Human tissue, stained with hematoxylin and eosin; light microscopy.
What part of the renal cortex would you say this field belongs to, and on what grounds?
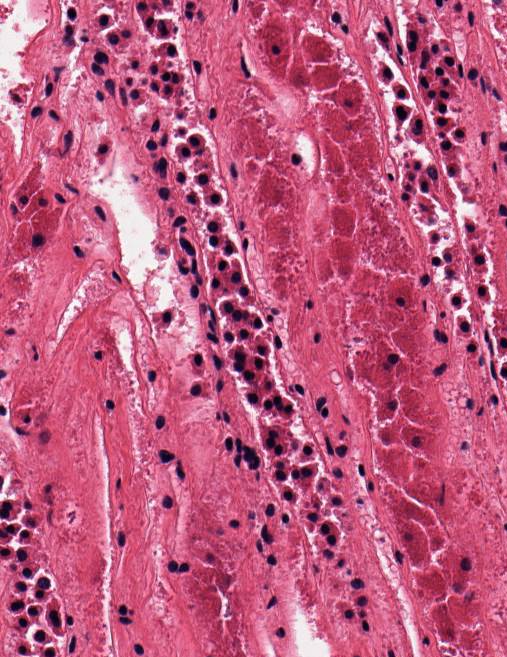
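This field is a medullary ray. First point: long parallel bands run roughly vertically, from the top of the field to the bottom.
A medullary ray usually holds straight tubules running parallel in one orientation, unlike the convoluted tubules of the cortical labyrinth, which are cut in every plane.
Second: narrow strips packed with small round dark nuclei, many with a clear halo, run between the bands in the centre and on the left. Third: smudged cytoplasm and irregular cracks between cells give a poorly preserved look.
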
